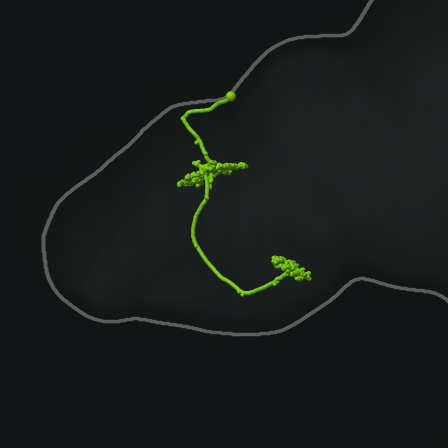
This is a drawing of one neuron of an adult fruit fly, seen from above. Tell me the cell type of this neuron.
Tm32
